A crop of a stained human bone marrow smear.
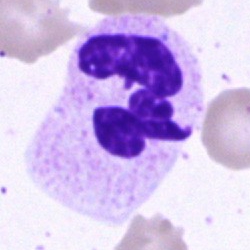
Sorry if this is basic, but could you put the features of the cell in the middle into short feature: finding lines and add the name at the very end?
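Chromatin: dense, dark purple, clumped
Nucleoli: none visible
Cytoplasm: abundant, pale lilac
Granules: fine, pinkish-violet, scattered throughout the cytoplasm
Name: segmented neutrophil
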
